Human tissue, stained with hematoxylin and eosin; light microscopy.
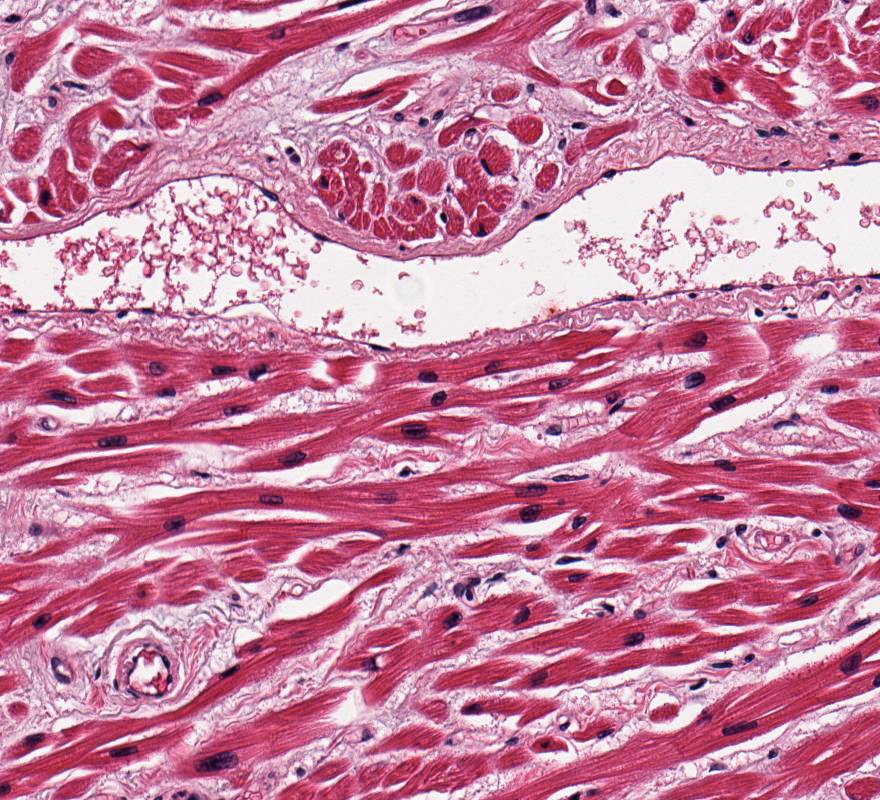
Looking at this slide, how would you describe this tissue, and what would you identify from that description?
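First, many of the lengthwise muscle fibres branch and join neighbouring fibres. Second, their cytoplasm is strongly pink. Third, along the top, fibres are cut across and appear as rounded pink profiles in groups. Fourth, a small round vessel, also cut across, lies among the fibres at lower left. This is the atrial appendage of the heart.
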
